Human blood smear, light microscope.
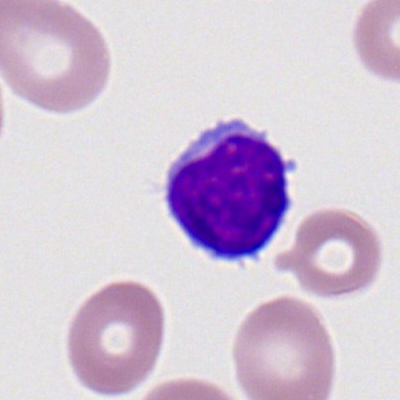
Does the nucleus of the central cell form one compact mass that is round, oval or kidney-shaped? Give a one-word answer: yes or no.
Yes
